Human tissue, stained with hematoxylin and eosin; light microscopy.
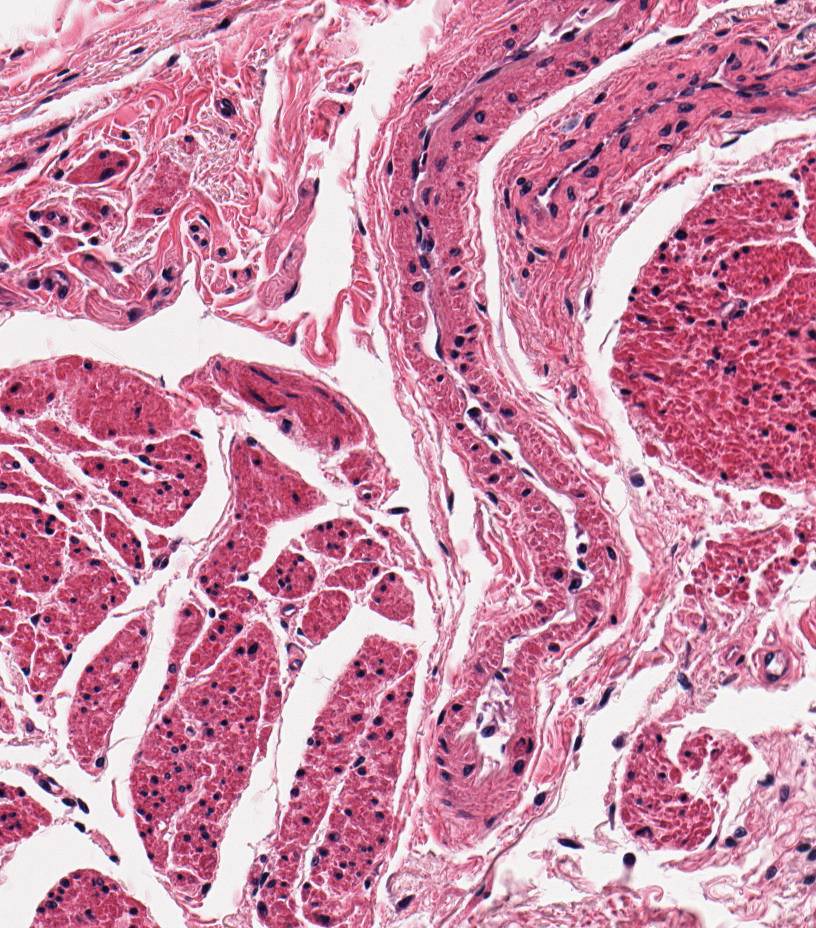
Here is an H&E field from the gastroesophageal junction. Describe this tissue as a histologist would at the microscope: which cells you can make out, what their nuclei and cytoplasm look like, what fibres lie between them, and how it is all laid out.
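Starting at the left, the bundles are cut across, so their fibres show as small pink profiles with round nuclei. Next, in the centre, a band of fibres cut lengthwise runs roughly vertically. Then, upper right: a large rounded bundle cut across fills that area. Last, staining: the muscle cell cytoplasm is a deep pink-red.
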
